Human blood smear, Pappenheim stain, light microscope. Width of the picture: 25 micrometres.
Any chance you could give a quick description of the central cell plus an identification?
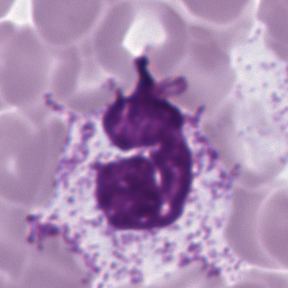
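Nucleus in two lobes, upper and lower, joined along the right side. Upper lobe tapers upward to a pointed tip. Chromatin dense and dark purple throughout. Cytoplasm plentiful, very pale, almost colourless. Segmented neutrophil.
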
